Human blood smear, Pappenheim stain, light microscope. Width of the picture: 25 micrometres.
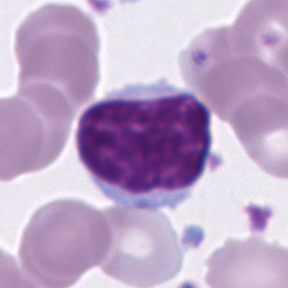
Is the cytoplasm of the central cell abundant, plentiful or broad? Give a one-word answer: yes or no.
No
